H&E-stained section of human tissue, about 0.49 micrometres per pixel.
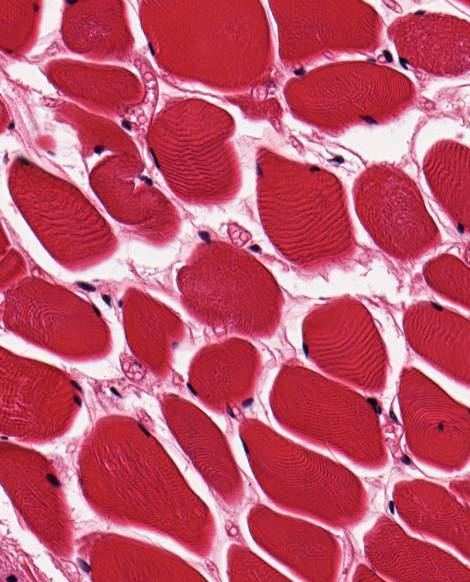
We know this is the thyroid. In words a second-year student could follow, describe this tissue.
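Small, dark, flattened nuclei of the muscle fibres sit at the fibre edges. Between the fibres run thin strands of loose, pale pink connective tissue holding scattered small nuclei. Small capillary profiles lie within this connective tissue, several of them near the centre of the field. Fat cells are absent throughout.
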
